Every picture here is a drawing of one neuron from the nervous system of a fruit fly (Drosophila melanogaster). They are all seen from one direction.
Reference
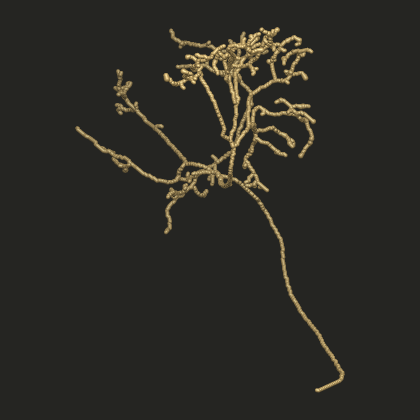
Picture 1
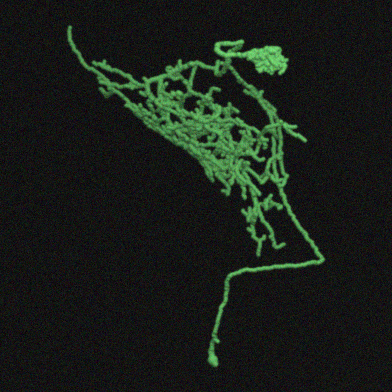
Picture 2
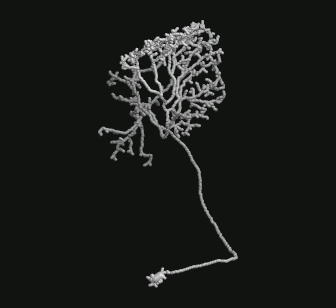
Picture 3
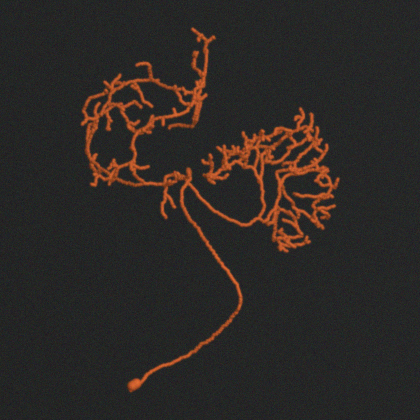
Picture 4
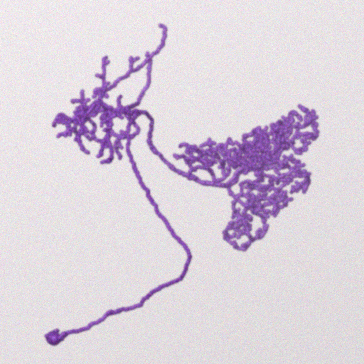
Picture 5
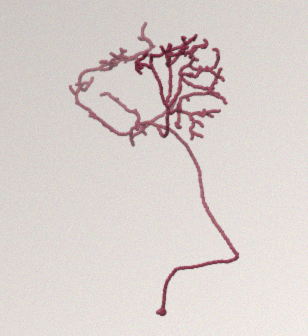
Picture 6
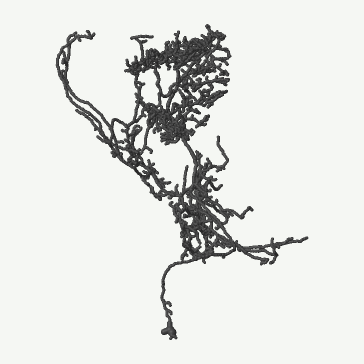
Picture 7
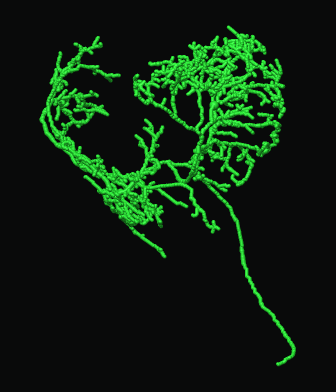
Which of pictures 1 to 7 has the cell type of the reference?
5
